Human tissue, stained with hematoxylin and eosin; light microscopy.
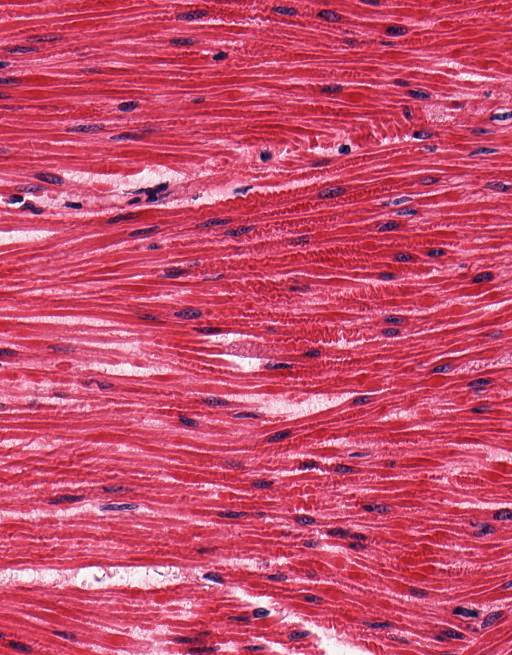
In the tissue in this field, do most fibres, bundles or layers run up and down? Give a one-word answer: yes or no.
No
